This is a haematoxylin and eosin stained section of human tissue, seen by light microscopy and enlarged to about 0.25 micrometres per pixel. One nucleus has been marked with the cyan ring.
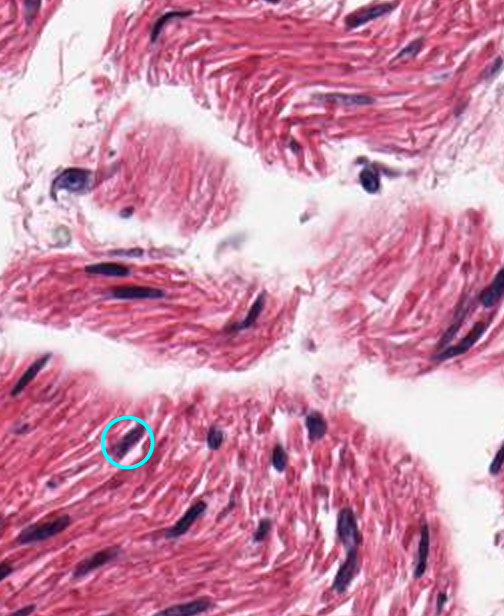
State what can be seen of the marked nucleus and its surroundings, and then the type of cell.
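The nucleus is elongated and lies lengthwise along the cell. The cytoplasm is pink and drawn out into a long, slender strand. The cell runs parallel to neighbouring pink strands in an obliquely running bundle, separated from them by thin pale clefts. Type of cell: smooth muscle cell.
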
